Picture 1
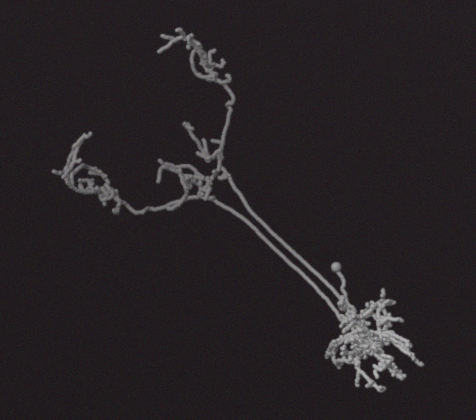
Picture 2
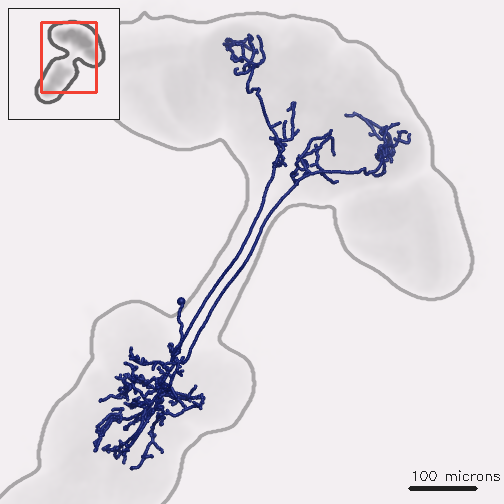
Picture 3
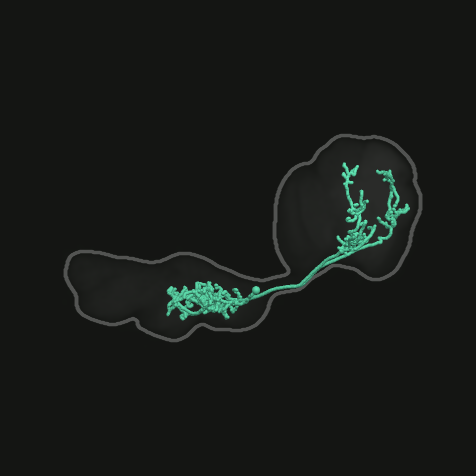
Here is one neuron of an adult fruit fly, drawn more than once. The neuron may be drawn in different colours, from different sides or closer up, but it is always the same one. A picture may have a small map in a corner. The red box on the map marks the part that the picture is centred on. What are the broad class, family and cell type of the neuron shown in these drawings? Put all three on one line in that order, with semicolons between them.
ascending neuron; hemilineage 01A; AN01A033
